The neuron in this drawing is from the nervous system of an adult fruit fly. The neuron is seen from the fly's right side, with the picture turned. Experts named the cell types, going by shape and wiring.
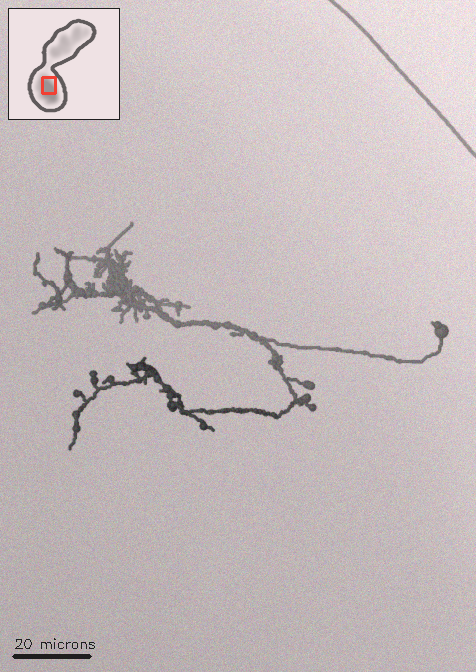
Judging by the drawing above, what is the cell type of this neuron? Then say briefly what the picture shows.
Its cell type is WED143_a. It is a central-brain intrinsic neuron. Its cell body lies on the right of the picture. From left to right in the picture it spans about 110 microns. Dozens of branch ends can be seen.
